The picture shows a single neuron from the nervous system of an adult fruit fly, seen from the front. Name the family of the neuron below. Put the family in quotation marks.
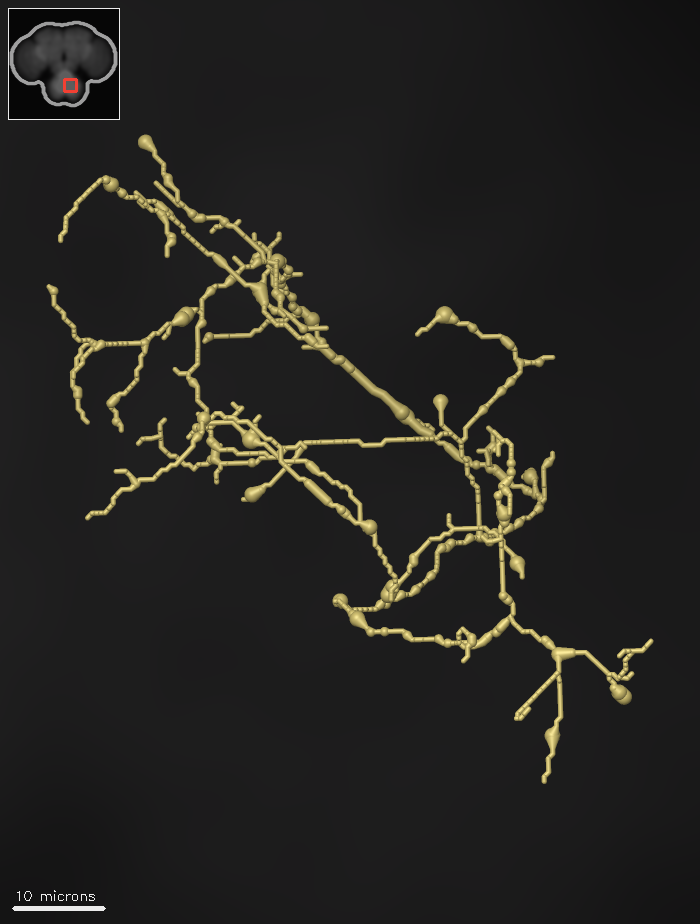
"hemilineage 01A"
